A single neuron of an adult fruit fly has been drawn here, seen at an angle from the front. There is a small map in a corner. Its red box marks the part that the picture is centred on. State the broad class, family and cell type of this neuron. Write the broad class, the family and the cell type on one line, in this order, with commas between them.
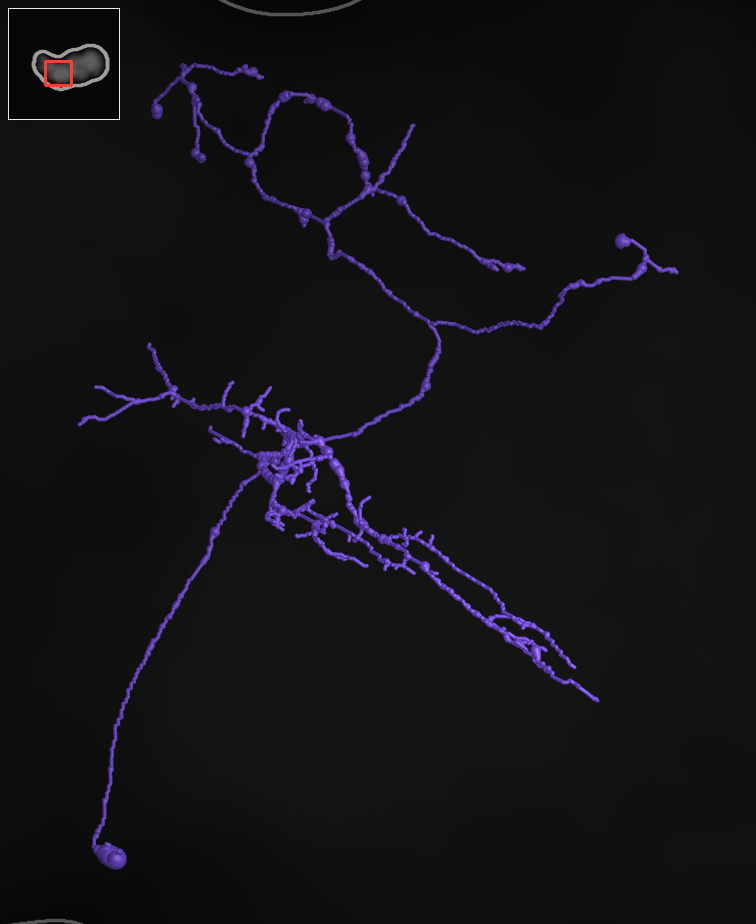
nerve-cord intrinsic neuron, hemilineage 07B, IN07B077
